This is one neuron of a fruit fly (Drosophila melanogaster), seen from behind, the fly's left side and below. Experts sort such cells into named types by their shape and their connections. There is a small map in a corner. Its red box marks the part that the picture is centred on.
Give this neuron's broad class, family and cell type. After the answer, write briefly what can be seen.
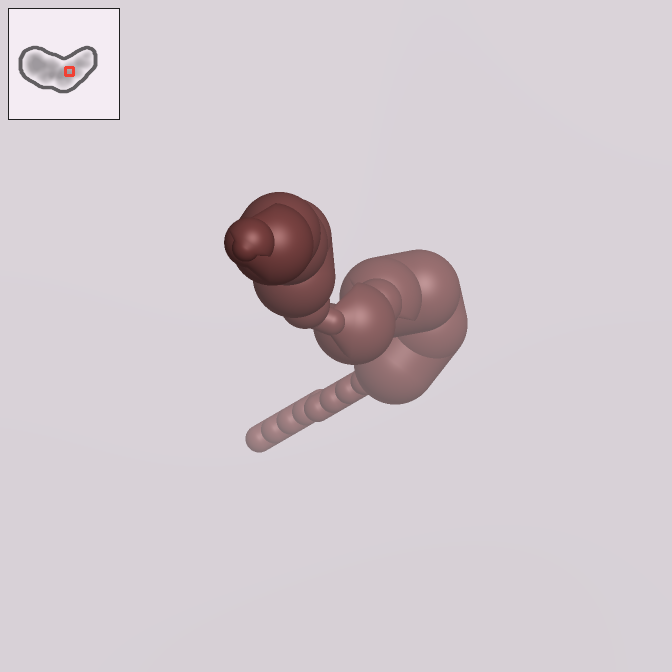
It is a photoreceptor or other optic-lobe sensory neuron. Its family is called class visual. The cell type is R8p. The drawing shows no cell body. In this view it is about as wide as it is tall.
